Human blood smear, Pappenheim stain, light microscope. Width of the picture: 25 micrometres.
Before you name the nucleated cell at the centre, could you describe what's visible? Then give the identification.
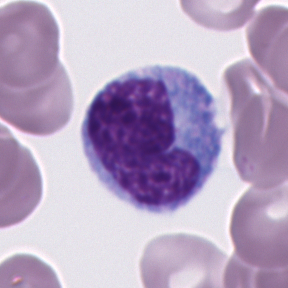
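Start with the nucleus: it is kidney-shaped, its notch facing right, and it sits against the left edge of the cell. Its chromatin is clumped into darker patches with paler spaces between them. Fine, faint granules lie in the cytoplasm. The cell is a monocyte.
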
